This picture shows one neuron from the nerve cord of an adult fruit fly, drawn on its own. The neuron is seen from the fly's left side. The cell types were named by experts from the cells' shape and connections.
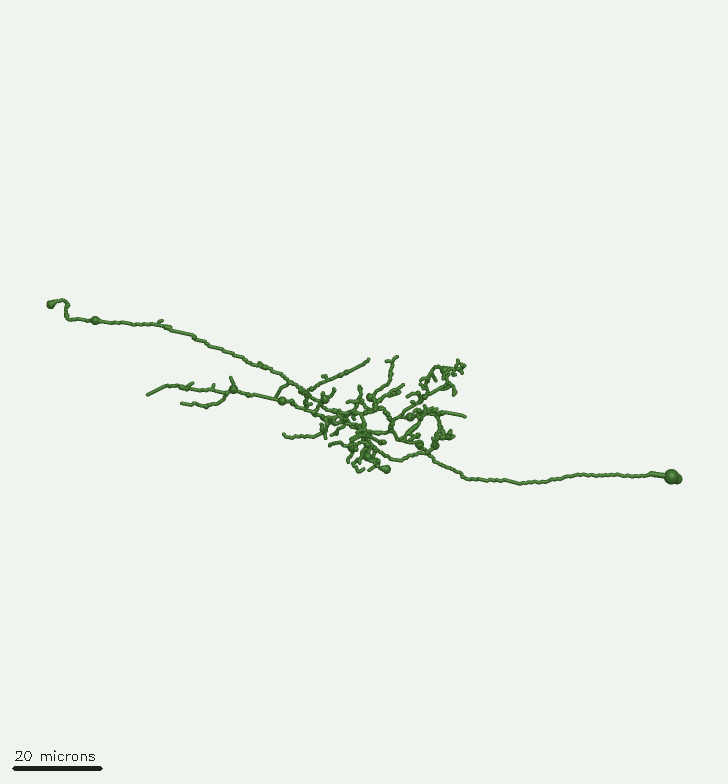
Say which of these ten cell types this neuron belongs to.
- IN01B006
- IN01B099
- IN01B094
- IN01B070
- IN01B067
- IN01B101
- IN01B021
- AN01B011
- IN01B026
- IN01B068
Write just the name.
IN01B101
